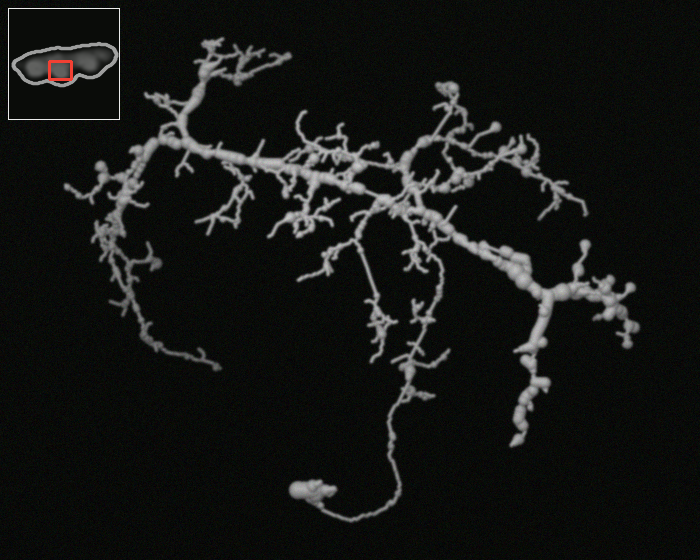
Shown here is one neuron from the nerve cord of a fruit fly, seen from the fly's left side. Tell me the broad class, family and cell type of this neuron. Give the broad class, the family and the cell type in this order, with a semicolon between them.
nerve-cord intrinsic neuron; hemilineage 13A; IN13A034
